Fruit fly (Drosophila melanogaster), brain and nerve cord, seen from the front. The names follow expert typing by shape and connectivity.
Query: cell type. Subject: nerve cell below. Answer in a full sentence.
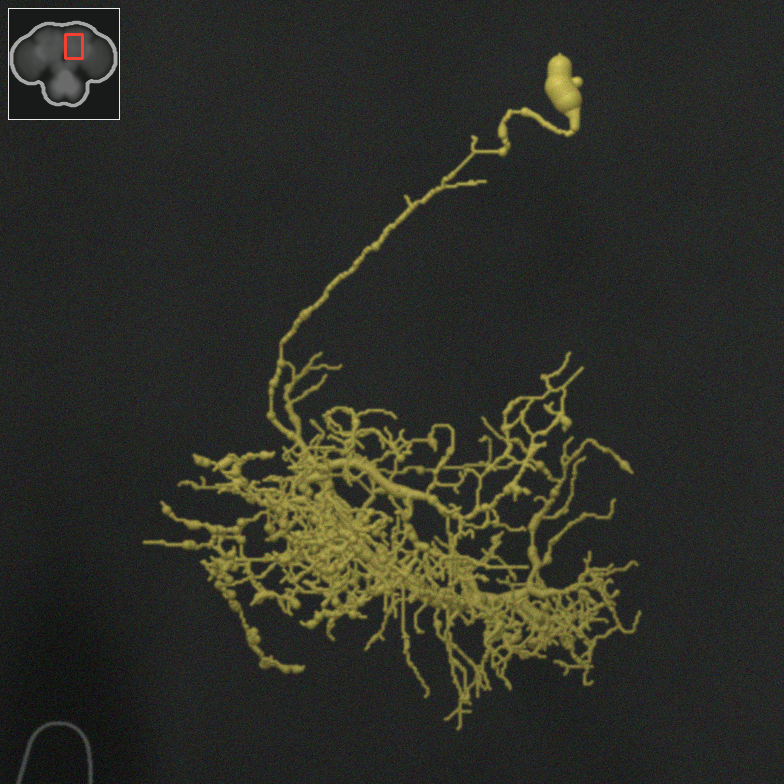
The cell type is PLP012.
